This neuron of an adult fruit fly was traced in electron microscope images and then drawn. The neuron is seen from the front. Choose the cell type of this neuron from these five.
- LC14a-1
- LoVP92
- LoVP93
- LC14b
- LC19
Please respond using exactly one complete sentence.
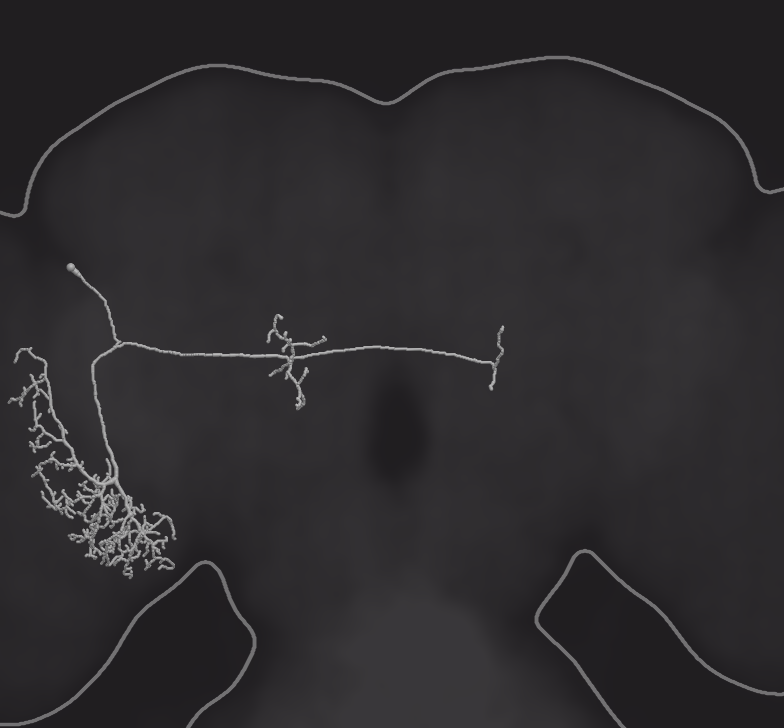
Regarding its cell type, the neuron is LoVP92.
